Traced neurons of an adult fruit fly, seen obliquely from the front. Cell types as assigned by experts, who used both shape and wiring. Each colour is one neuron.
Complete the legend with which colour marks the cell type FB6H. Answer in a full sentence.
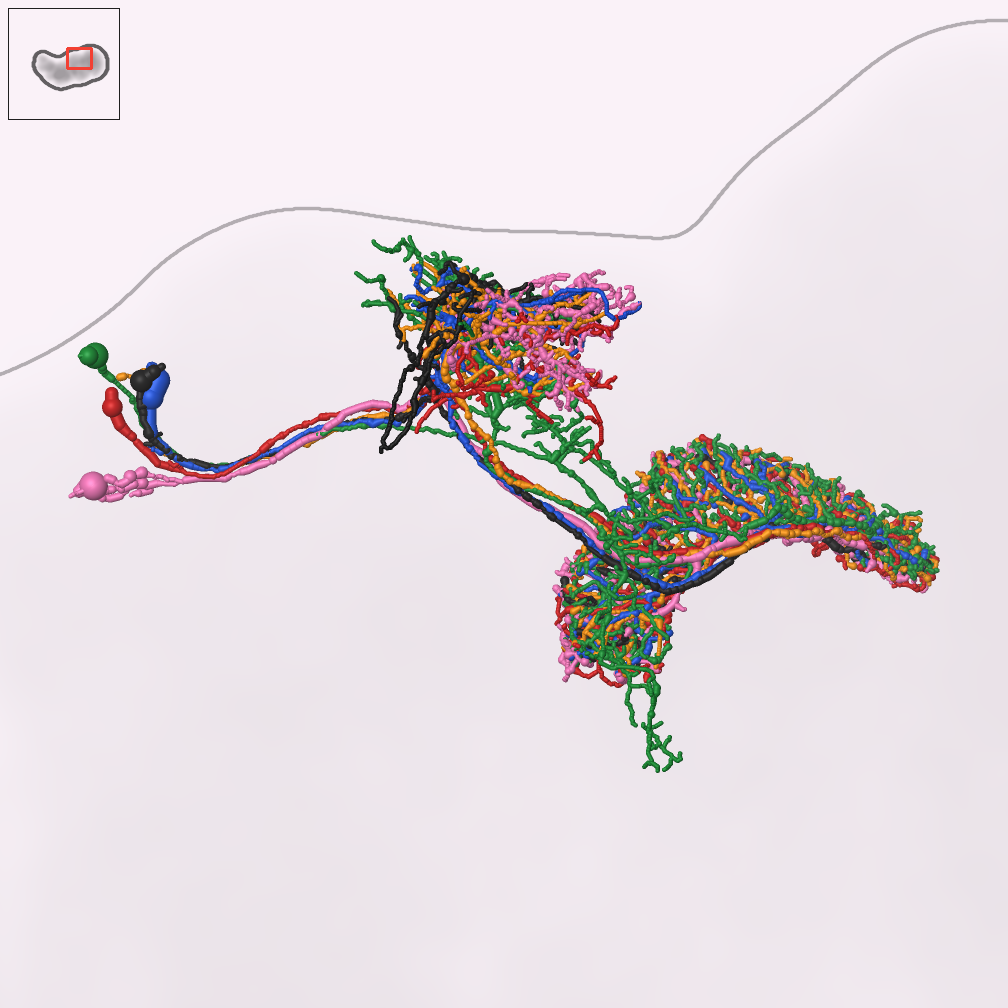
The colour is green.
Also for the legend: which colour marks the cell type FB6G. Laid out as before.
The colour is orange.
